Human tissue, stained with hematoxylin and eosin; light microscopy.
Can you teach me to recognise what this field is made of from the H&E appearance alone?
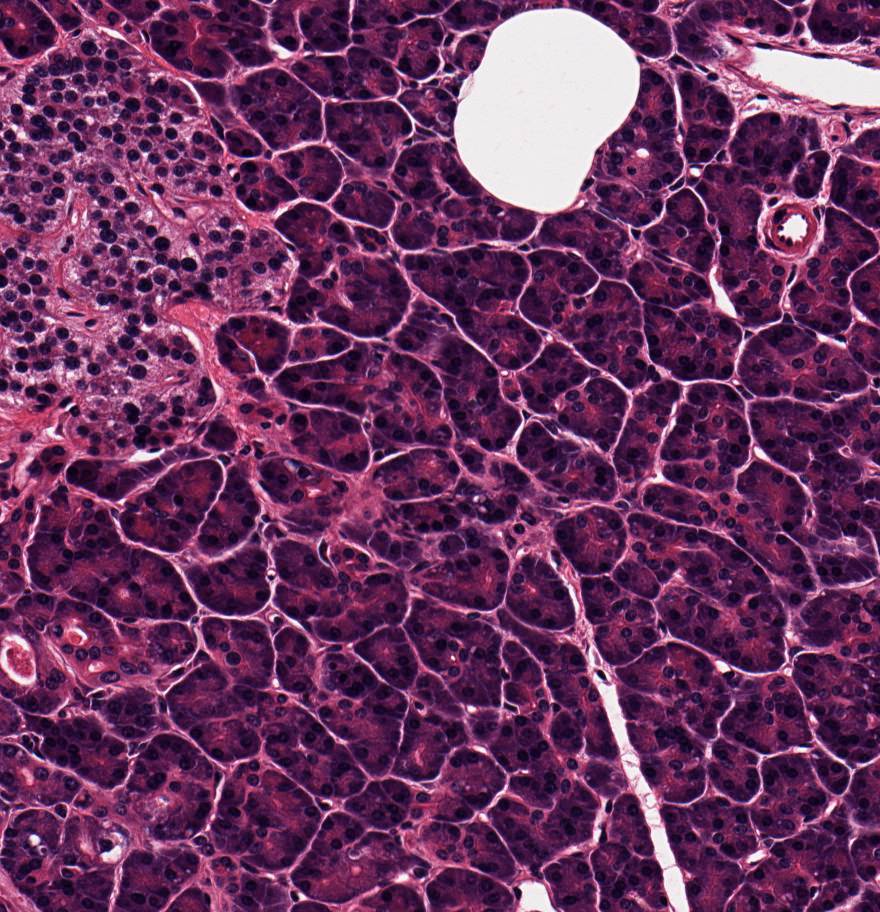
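It is chiefly exocrine pancreas. Notice the packed rounded acini, parted only by thin pale clefts. In each acinus the cells shade from deep purple to pinker toward the centre, their small round dark nuclei at the outer edge.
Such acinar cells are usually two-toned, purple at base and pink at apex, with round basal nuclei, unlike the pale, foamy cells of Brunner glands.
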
